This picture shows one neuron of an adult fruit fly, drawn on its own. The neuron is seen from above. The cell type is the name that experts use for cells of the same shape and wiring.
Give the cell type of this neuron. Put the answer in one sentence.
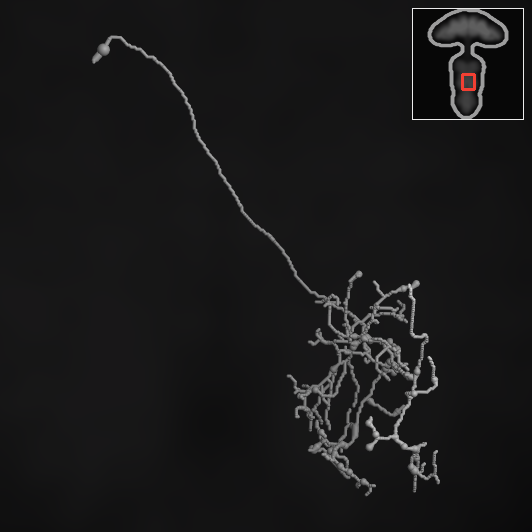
The cell type is IN13B088.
